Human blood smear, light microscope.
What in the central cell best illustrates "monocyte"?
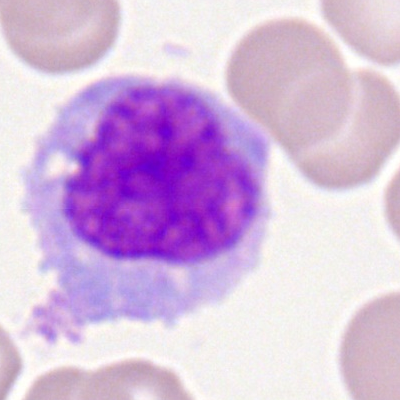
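Cell: monocyte. Fits: a small clear spot in the cytoplasm at the left edge of the nucleus.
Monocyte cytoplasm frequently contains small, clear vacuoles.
Also seen: coarse chromatin, clumped into dark patches with paler gaps between. Cytoplasm pale greyish blue-lilac, in a wider band below the nucleus than above it.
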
